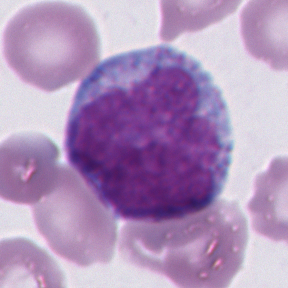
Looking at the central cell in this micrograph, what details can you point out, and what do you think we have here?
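Outline first: roughly round and smooth, with no surface projections. Next, the nucleus fills most of the cell and sits toward its lower part. Then the cytoplasm: fine purplish granules are scattered through it, and no vacuoles are visible. The cell is a promyelocyte.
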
